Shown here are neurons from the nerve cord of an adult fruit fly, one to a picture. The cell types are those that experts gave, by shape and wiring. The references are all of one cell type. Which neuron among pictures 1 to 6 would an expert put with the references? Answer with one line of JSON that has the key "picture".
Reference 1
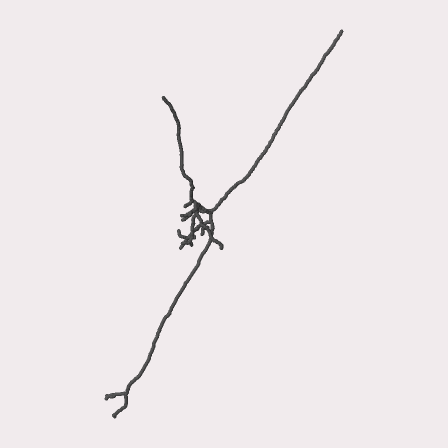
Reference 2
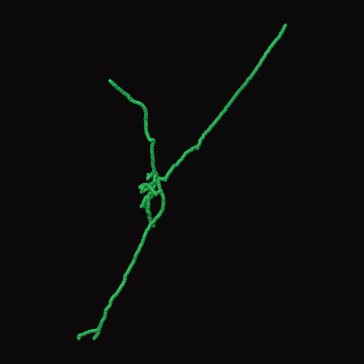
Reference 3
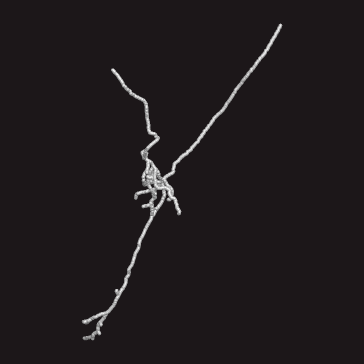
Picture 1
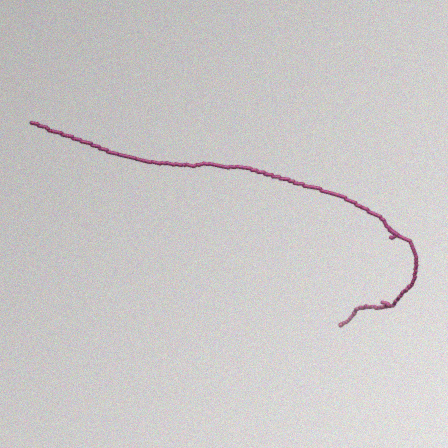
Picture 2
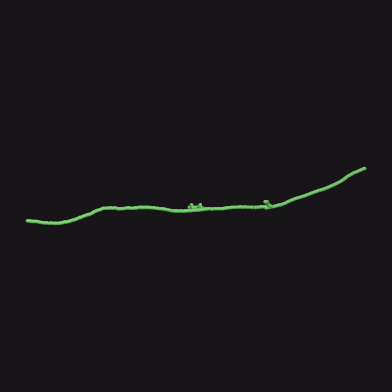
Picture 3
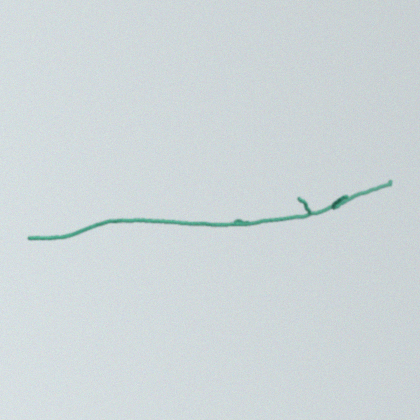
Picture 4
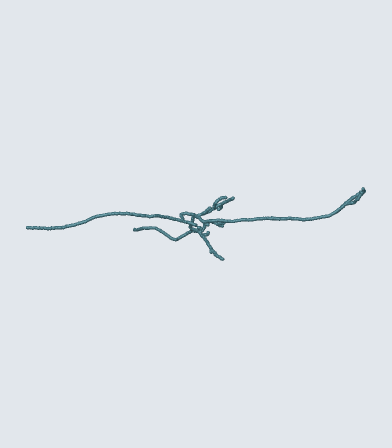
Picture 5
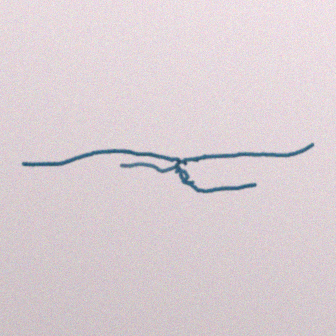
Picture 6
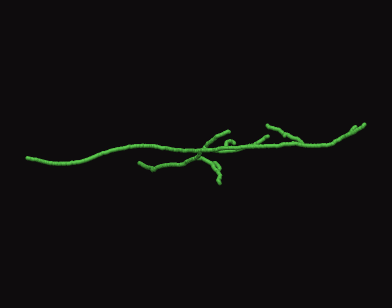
{"picture": 4}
